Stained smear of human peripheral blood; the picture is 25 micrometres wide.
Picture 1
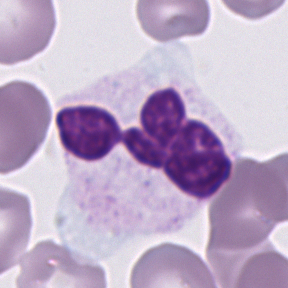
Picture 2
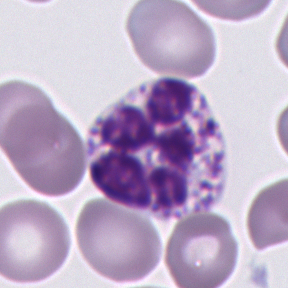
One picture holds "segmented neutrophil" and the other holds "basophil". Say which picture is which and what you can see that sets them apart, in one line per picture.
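Picture 1 is a segmented neutrophil. The cytoplasm is abundant and very pale.
Picture 2 is a basophil. The nuclear lobes fill most of the cell.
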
